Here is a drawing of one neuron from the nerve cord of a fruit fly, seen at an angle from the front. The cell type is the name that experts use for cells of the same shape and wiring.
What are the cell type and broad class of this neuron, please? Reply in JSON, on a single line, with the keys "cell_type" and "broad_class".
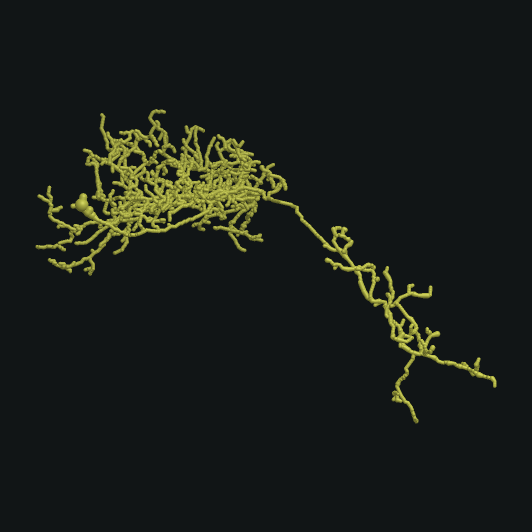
{"cell_type": "INXXX306", "broad_class": "nerve-cord intrinsic neuron"}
